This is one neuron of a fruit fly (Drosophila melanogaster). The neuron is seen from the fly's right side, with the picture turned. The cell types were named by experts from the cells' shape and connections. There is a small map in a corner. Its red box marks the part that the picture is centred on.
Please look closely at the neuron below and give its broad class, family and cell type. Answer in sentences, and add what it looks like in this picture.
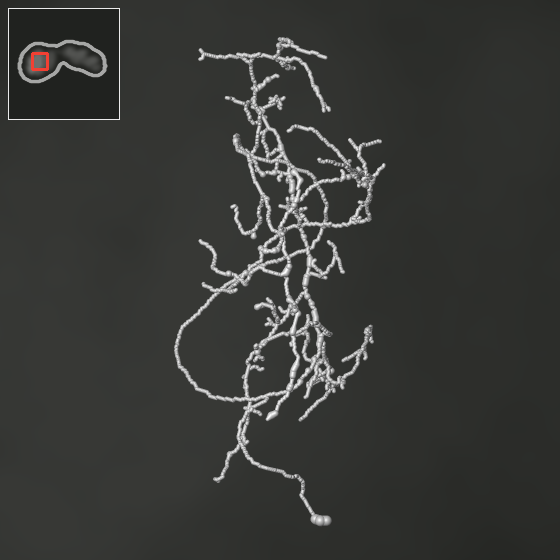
It is a central-brain intrinsic neuron. Its family is hemilineage PSp2. It is of cell type CB1222. The cell body can be seen at the bottom of the picture. The picture shows dozens of branch ends.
